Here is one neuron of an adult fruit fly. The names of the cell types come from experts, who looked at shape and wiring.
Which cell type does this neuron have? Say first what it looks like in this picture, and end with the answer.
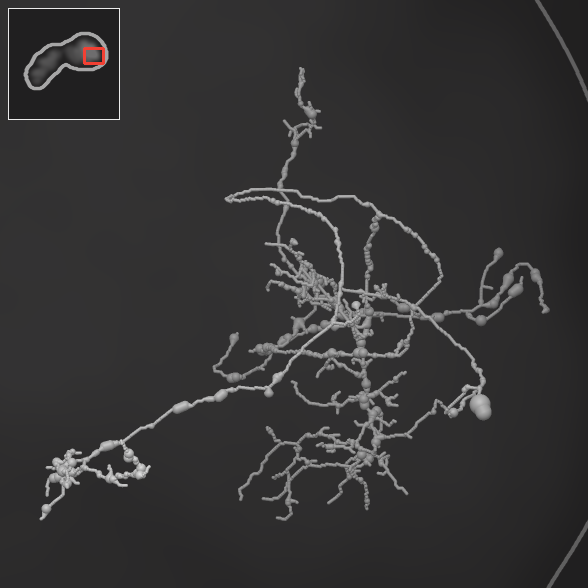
The picture shows dozens of branch ends. As drawn here it is about as wide as it is tall. It is a central-brain intrinsic neuron. It is of cell type CB1871.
